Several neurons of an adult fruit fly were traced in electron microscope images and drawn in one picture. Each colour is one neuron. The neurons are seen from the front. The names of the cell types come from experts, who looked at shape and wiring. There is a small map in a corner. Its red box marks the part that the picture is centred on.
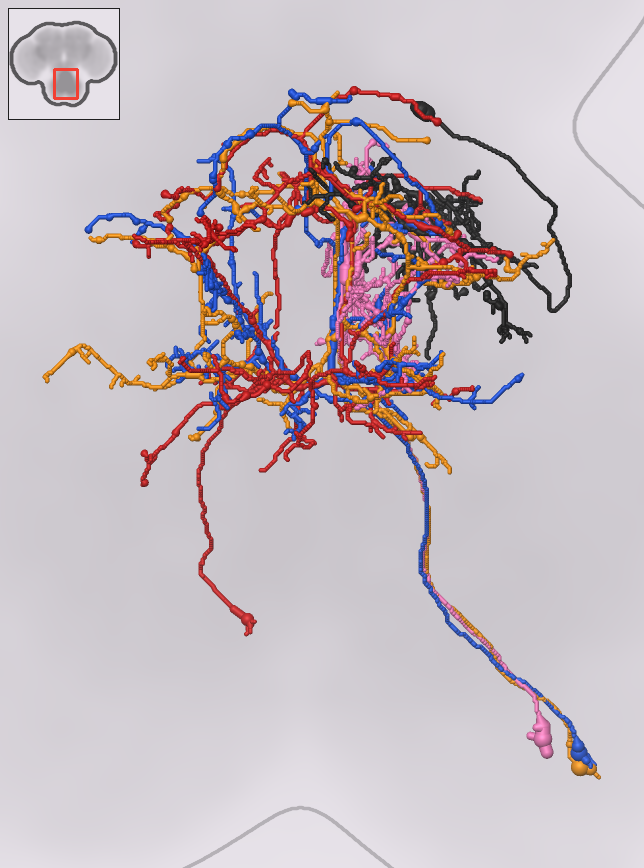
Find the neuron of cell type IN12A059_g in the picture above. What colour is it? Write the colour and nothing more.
red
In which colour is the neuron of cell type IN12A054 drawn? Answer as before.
pink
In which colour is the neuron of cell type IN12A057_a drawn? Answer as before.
blue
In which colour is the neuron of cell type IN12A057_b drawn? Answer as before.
orange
